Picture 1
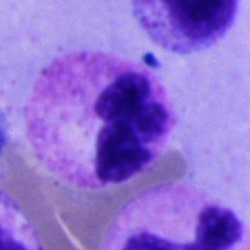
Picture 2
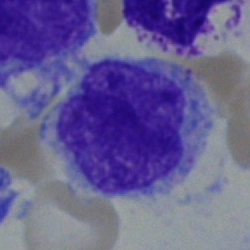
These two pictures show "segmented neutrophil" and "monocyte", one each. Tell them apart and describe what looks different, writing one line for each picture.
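The cell in picture 1 is a segmented neutrophil. The cytoplasm is abundant and pale pinkish-lilac.
The cell in picture 2 is a monocyte. The nucleus fills most of the cell.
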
